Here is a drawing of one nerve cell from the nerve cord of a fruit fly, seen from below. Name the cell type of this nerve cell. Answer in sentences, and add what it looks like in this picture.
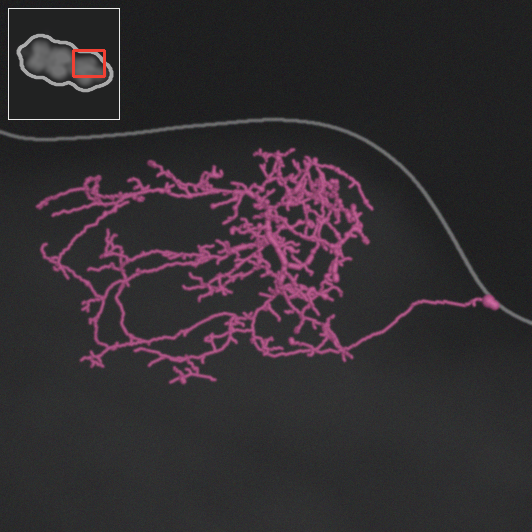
The cell type is IN03A037. It is a nerve-cord intrinsic neuron. In this view it is wider than it is tall.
